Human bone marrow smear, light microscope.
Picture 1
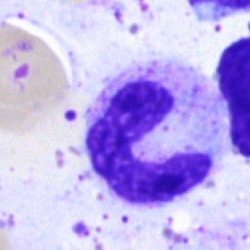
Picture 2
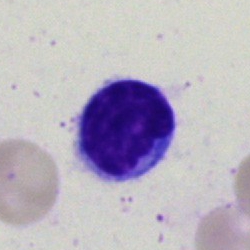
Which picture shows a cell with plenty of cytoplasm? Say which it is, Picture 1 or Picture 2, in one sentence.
In picture 1, abundant cytoplasm surrounds the nucleus.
